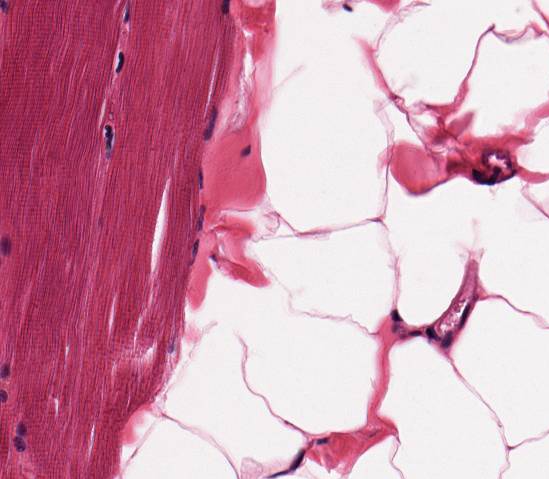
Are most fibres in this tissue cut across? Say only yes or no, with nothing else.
No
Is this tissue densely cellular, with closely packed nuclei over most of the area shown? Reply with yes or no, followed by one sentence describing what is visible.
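No. The few nuclei in the muscle are dark, elongated and lie parallel to the fibres.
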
